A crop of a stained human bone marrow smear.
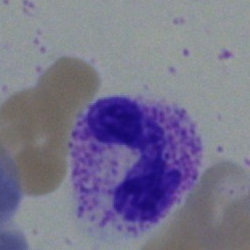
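Band neutrophil, central cell, stained human bone marrow smear. Outline: roughly round, its edge made ragged by granules. Nucleus: a curved band bent into a C-shape opening toward the lower left. Chromatin: dense, dark purple. Cytoplasm: abundant, pale between its granules.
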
